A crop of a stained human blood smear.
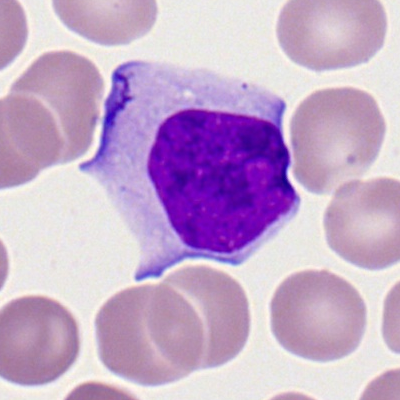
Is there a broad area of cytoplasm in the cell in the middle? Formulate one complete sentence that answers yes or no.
Yes, the cytoplasm forms a broad area around its nucleus.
